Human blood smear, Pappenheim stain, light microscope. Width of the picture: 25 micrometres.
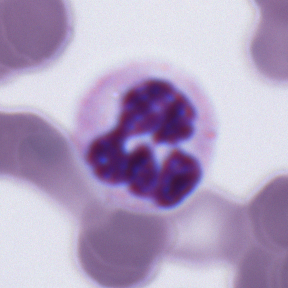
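Segmented neutrophil, the cell in the middle of a stained smear of human peripheral blood, light microscope. The nucleus is divided into several separate lobes, with dark purple, coarsely clumped chromatin. The cytoplasm is pale pink and is not filled with large orange granules.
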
